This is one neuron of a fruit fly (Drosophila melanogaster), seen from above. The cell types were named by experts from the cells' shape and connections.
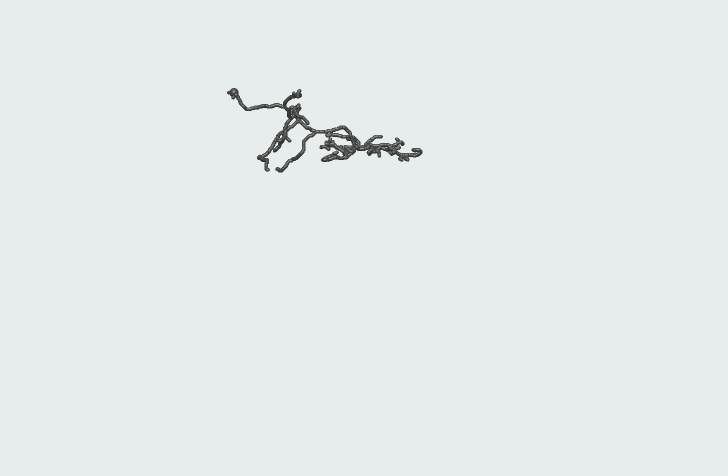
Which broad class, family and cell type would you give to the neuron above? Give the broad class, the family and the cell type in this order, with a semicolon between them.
central-brain intrinsic neuron; class DAN; PAM03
